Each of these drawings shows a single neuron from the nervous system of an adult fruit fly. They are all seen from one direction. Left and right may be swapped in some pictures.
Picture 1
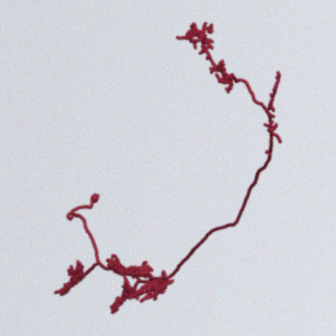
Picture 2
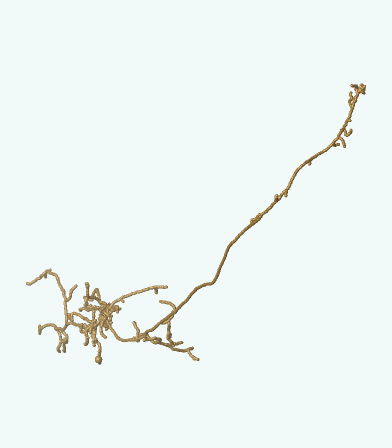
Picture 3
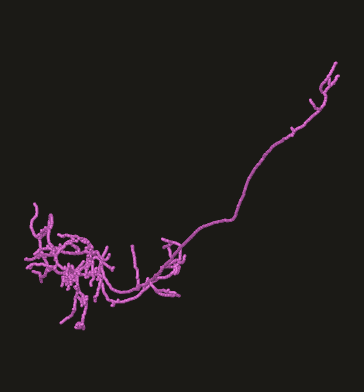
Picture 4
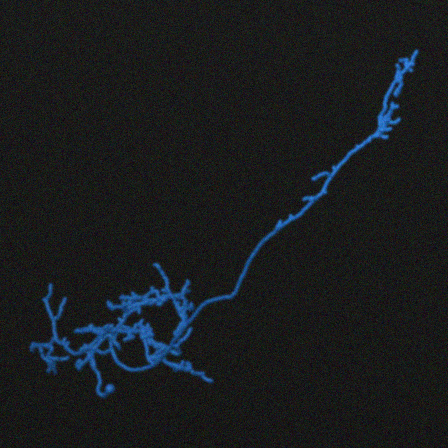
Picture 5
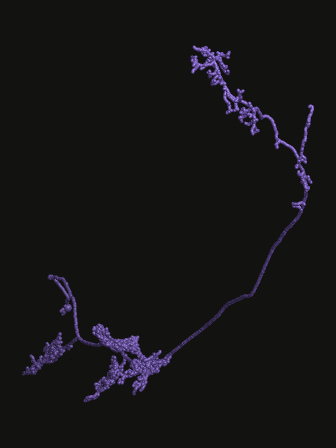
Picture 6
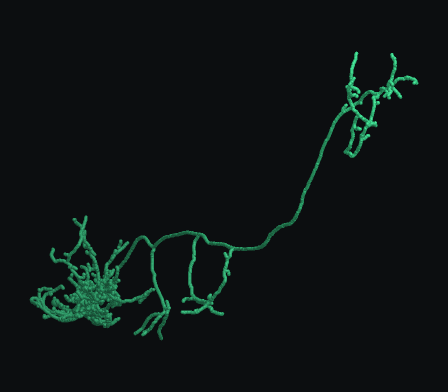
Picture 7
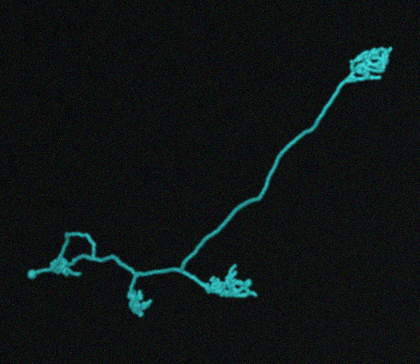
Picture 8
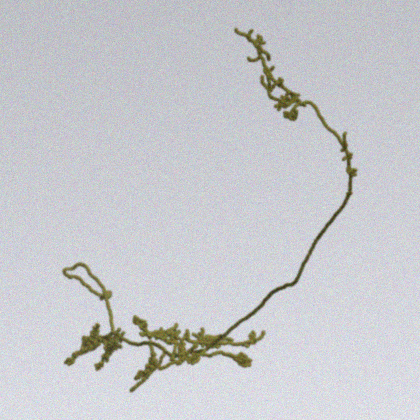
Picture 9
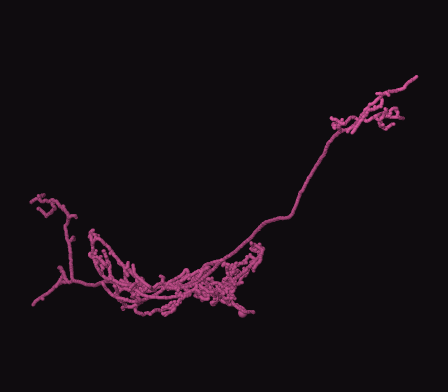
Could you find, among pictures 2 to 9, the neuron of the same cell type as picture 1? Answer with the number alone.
5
